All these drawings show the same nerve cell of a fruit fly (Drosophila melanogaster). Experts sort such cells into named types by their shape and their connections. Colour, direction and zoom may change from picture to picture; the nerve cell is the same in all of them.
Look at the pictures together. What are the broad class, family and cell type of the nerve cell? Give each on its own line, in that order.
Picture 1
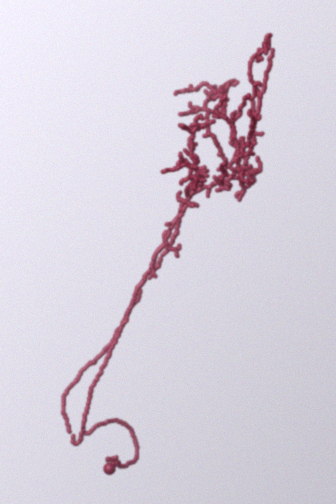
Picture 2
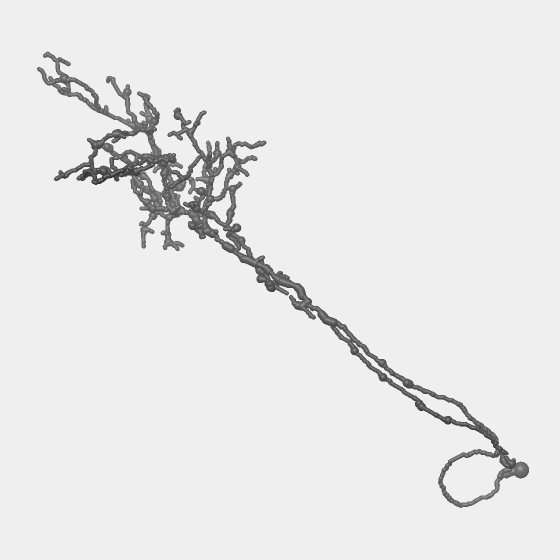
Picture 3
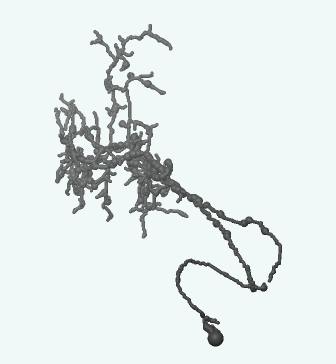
central-brain intrinsic neuron
hemilineage LHl1
WED001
